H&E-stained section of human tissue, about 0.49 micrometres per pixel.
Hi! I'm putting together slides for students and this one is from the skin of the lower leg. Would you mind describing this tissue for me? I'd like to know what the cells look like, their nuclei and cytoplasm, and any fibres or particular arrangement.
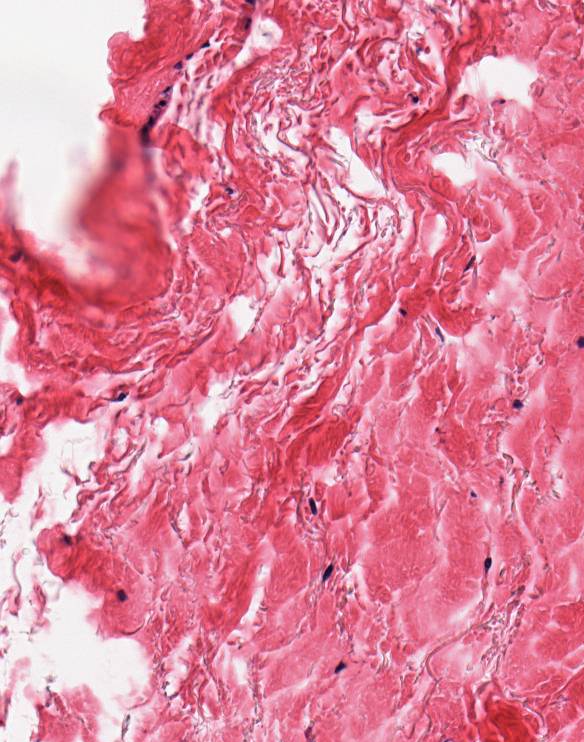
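Eosinophilic fibrous connective tissue throughout; no epithelium. Upper centre: fibres looser, thinner, separated by many white clefts. Nuclei sparse, small, dark, elongated, lying singly between collagen bundles. Empty white background beyond tissue edge, upper left and along lower left.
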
